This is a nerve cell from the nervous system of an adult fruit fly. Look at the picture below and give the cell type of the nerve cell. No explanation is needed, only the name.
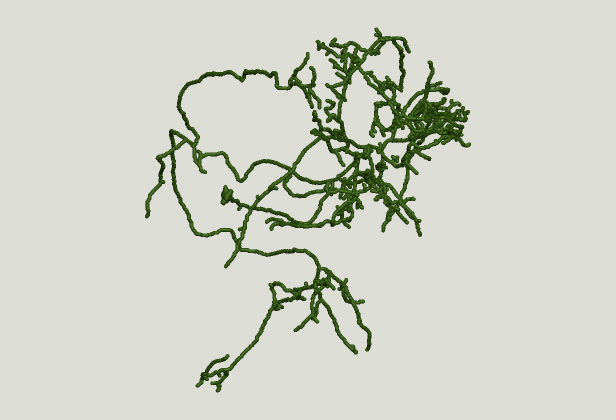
LHAV8a1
